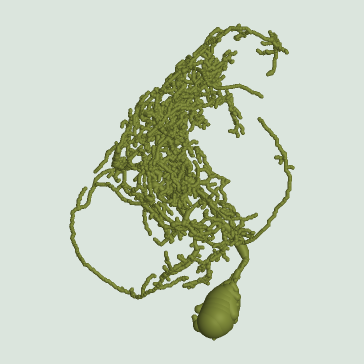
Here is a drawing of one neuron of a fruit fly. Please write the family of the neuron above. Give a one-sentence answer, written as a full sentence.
In family terms, the neuron is MNad.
